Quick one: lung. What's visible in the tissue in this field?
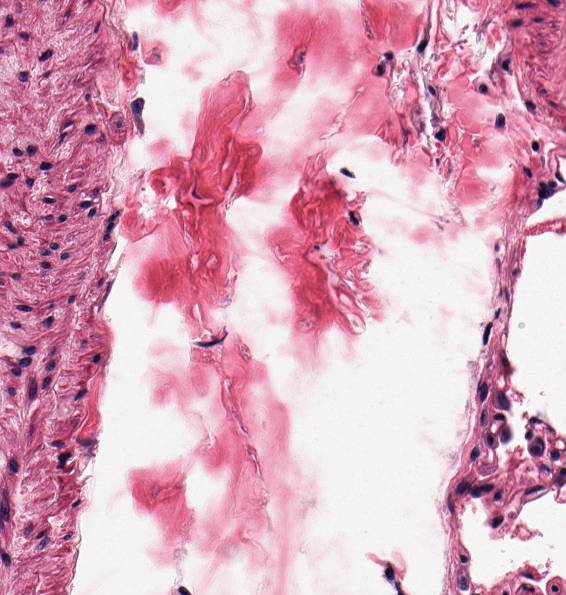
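A wide pale central space is flanked by cellular bands at the left and right edges. The left band is dense pink fibrous tissue, elongated spindle-shaped nuclei running roughly top to bottom. Only a few dark nuclei lie in the central space. Lower right corner: cells with rounder oval nuclei and pink cytoplasm in loose, delicate tissue.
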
